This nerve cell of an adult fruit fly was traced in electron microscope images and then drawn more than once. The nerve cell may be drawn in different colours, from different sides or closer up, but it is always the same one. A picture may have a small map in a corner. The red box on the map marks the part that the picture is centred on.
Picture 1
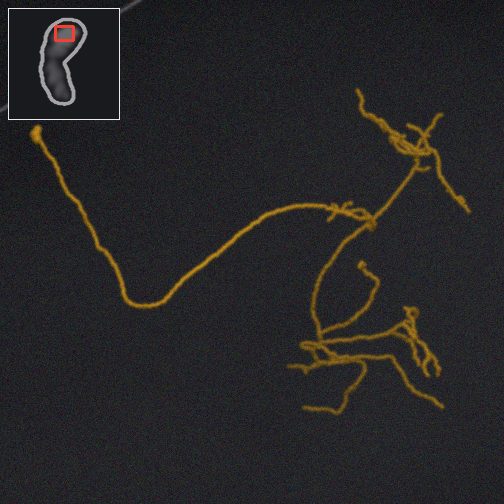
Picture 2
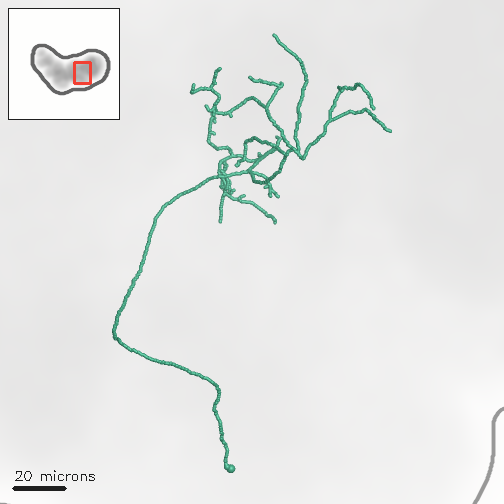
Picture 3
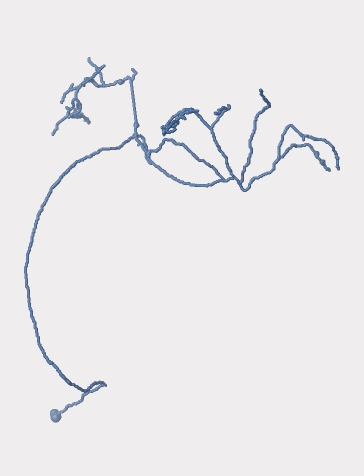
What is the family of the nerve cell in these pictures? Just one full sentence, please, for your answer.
Concerning family, this nerve cell is hemilineage LALv1_dorsal.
